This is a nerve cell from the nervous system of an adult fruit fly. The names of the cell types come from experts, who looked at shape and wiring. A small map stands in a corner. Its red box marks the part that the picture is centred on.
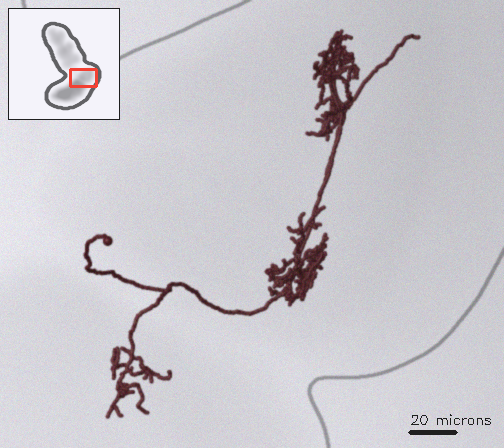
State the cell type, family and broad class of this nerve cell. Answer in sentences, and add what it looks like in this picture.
The cell type is LPLC2. Its family is hemilineage VPNd1. It is a visual projection neuron. Its cell body lies on the left of the picture. From top to bottom in the picture it spans about 170 microns. Dozens of branch ends can be seen.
